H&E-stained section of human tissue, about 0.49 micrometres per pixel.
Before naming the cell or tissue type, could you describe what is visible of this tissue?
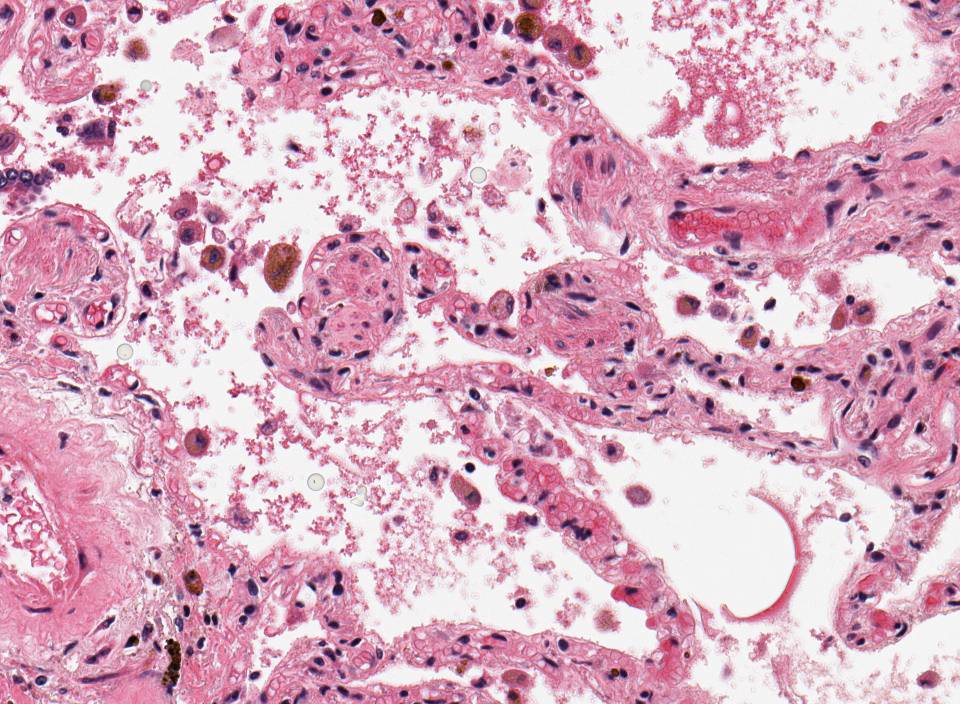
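Thin branching strands of cellular tissue partition the field into wide, irregular empty spaces. Free within the spaces are rounded macrophages whose cytoplasm holds coarse golden-brown granular pigment. Dense, glassy pink collagenous tissue with few nuclei fills the lower left corner. It is lung.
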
